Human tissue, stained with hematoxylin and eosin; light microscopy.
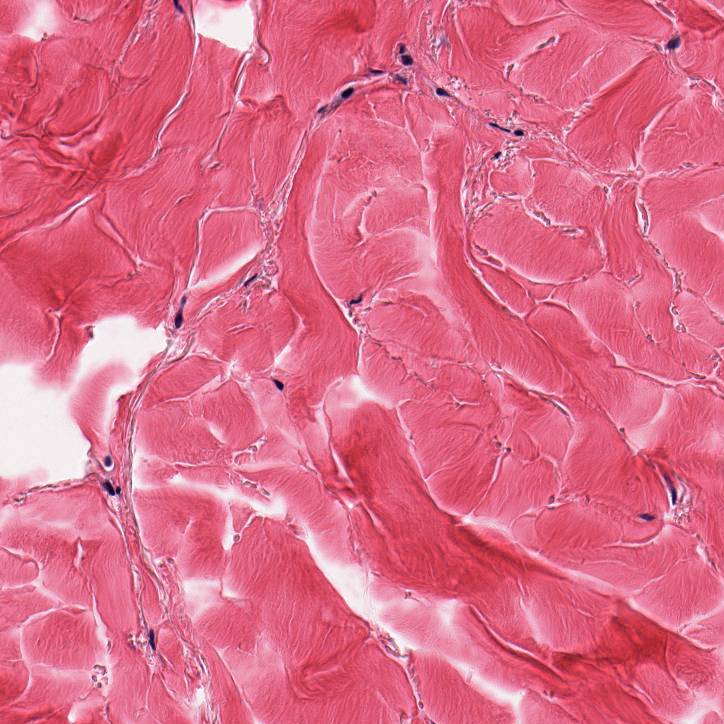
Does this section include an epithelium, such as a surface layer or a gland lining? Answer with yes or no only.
No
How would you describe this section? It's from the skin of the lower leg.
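Look first at how tightly the fibres are packed: deeply eosinophilic, they fill nearly the whole field. Follow them and you'll see they run in several different directions, some cut along their length, others obliquely or across. Inside the fibres, the pink cytoplasm has a fine, wavy, fibrillary texture. Now find the nuclei: sparse, dark and elongated, they sit mostly in the thin septa between fibres, not in fibre centres.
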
